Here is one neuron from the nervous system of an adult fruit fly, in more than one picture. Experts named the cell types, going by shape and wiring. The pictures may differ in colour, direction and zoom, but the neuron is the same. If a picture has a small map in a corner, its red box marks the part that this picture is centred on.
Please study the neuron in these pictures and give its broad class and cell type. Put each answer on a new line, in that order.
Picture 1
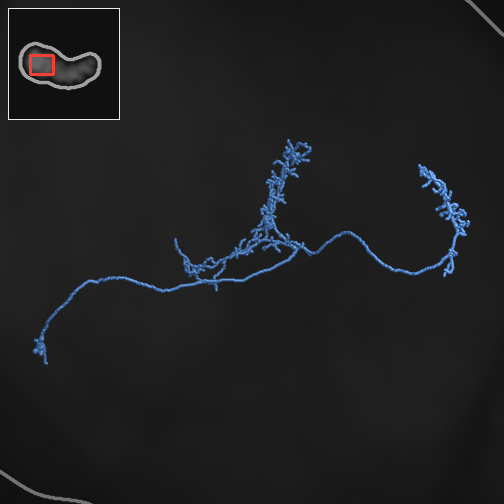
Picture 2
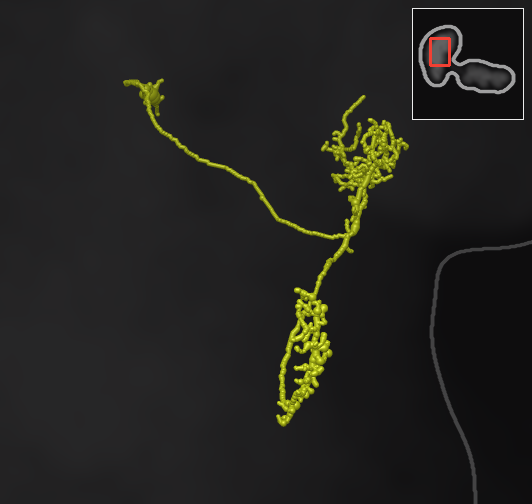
central-brain intrinsic neuron
PS052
